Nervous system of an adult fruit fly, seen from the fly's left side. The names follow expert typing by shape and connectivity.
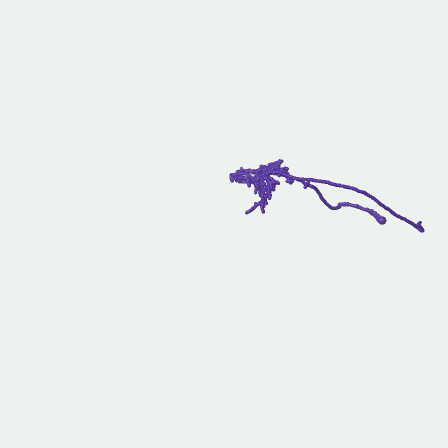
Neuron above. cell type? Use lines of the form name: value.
cell type: MNhl87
